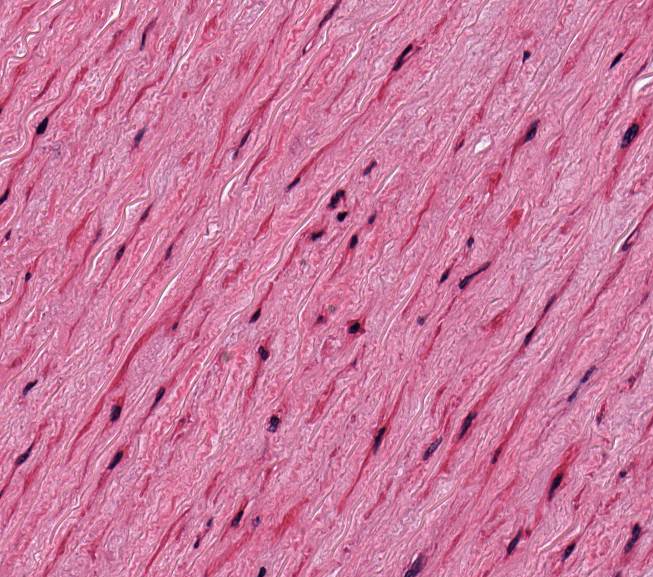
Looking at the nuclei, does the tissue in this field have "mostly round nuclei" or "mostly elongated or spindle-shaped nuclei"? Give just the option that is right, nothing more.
Mostly elongated or spindle-shaped nuclei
